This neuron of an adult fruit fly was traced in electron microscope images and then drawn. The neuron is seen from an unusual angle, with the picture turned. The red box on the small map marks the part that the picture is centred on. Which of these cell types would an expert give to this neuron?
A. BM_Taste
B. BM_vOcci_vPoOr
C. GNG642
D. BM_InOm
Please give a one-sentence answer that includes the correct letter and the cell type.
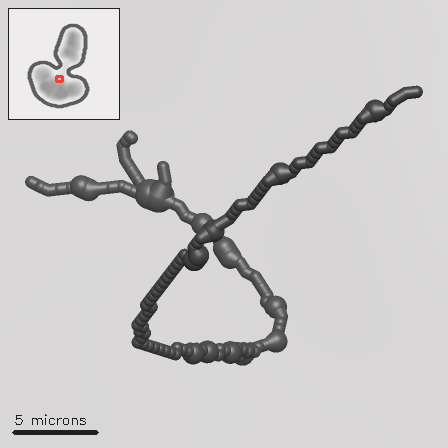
Option D, the cell type BM_InOm, describes the neuron.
